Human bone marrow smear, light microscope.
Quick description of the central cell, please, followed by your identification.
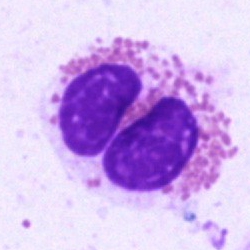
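Two lobes lie on a diagonal, at upper left and lower right. Coarse reddish-pink granules crowd much of the cytoplasm, thickest on the right side of the cell and between the lobes; granule-free cytoplasm is pale lilac. The cell is an eosinophil.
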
